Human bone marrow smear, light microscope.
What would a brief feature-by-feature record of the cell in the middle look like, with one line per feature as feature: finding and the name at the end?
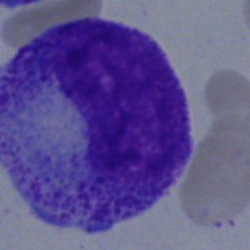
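Nucleus: large, off-centre toward the upper right
Nuclear border: concave indentation on the left
Granules: many, purple, scattered through the cytoplasm
Pale zone: nearly granule-free, against the nuclear indentation
Name: promyelocyte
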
